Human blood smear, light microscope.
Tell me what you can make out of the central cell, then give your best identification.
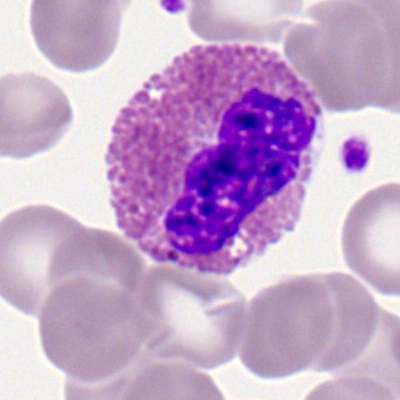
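See how the nucleus is divided into several connected lobes, running diagonally from upper right to lower left? The granules are pink, round and fairly uniform in size. That's an eosinophil.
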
